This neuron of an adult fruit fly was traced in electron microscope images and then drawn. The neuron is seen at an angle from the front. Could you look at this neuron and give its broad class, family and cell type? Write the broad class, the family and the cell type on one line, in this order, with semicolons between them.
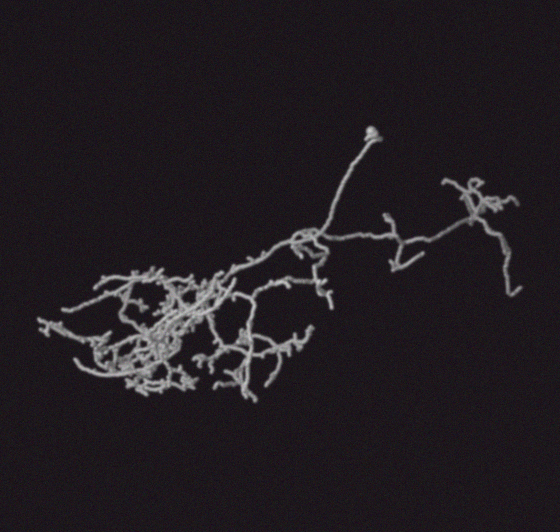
nerve-cord intrinsic neuron; hemilineage 11A; IN11A008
